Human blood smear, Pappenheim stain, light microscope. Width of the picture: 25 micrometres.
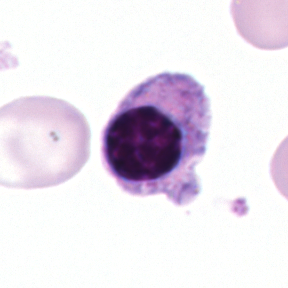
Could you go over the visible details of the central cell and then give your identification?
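Checking the outline first, it is irregular, with a rounded bulge jutting from its lower edge. Next, the nuclear border is smooth, with no notch or indentation. The chromatin is dark purple and coarsely clumped, and finally the cytoplasm holds fine, faint purplish granules. This is a normoblast.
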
